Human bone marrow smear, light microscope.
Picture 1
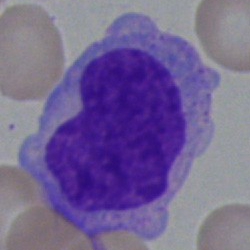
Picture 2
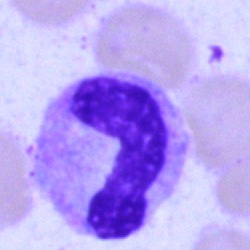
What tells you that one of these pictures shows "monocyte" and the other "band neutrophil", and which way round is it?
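Picture 1 shows a monocyte, and picture 2 shows a band neutrophil. Start with the chromatin: in the monocyte it looks finely mottled rather than packed into dense dark blocks, while in the band neutrophil it is dark purple and coarsely clumped.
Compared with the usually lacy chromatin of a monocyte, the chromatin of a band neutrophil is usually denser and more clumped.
Now look at the cytoplasm: the monocyte's is pale greyish-blue, whereas the band neutrophil's is plentiful and pale lilac-pink. Both contain fine scattered granules, purple in the monocyte and pinkish-violet in the band neutrophil. In the monocyte, the rim of cytoplasm is widest at the upper right; in the band neutrophil, the curve of the nuclear band opens toward the left.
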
